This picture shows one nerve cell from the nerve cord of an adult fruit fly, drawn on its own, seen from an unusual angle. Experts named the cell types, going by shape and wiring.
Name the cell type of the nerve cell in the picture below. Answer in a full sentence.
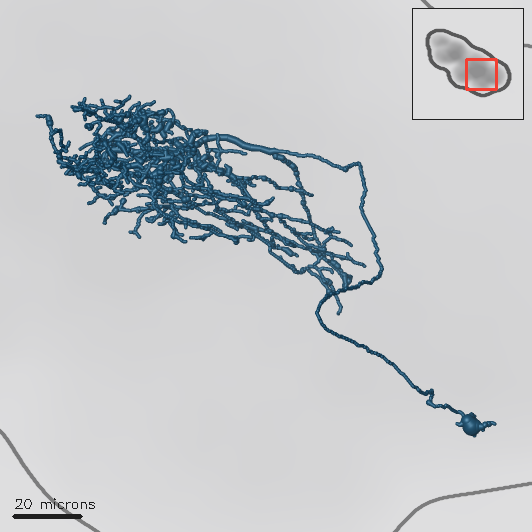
The cell type is IN02A019.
